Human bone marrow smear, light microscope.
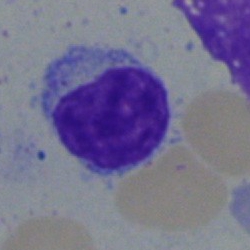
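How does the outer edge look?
Irregular and frayed, not smooth.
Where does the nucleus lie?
Off-centre, toward the lower right of the cell.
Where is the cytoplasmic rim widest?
On the upper-left side of the nucleus; no clear vacuoles are seen in it.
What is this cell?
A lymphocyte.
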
